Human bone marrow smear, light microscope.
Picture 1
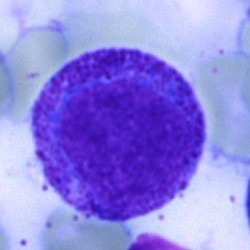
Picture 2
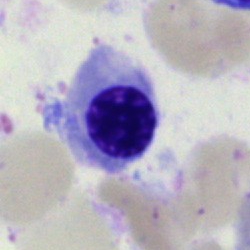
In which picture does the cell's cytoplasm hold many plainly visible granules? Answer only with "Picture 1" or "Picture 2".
Picture 1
